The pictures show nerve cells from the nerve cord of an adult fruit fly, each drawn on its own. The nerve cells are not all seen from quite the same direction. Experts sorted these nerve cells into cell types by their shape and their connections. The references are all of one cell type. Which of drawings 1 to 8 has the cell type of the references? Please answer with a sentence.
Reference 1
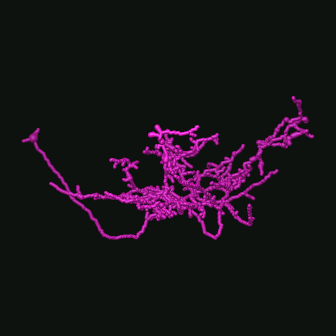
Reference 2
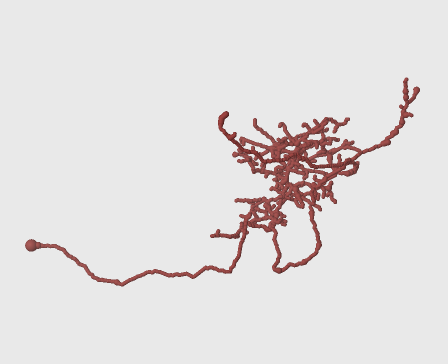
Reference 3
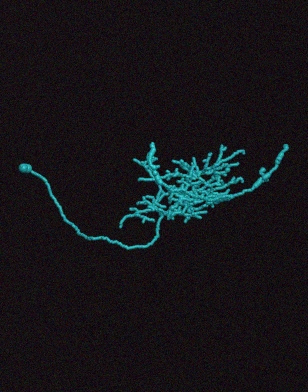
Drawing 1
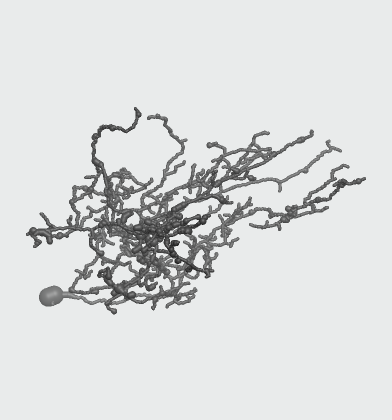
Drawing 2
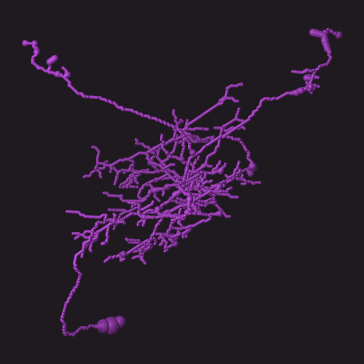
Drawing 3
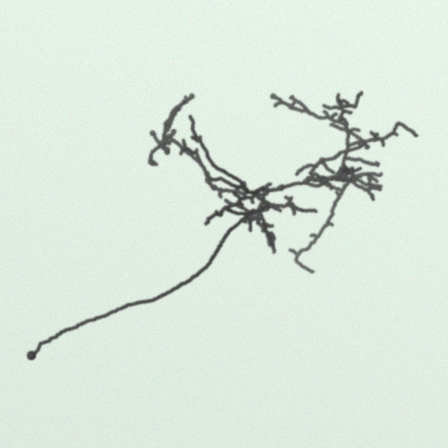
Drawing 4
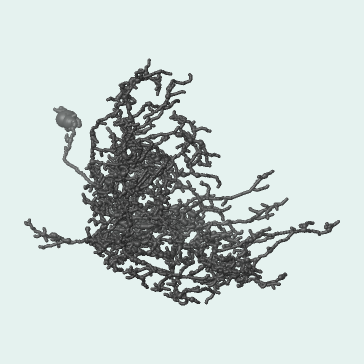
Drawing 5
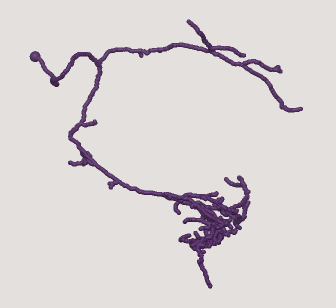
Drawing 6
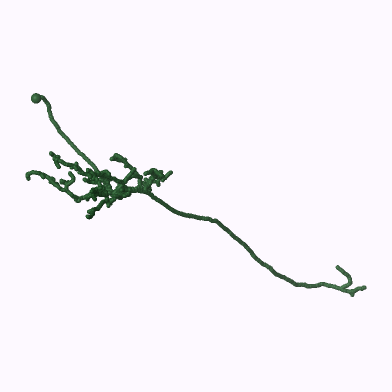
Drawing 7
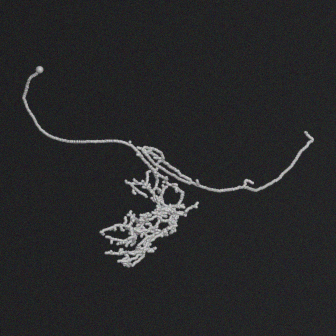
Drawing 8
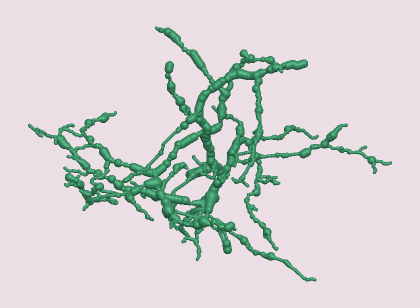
The nerve cell in drawing 2 is of the same cell type.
